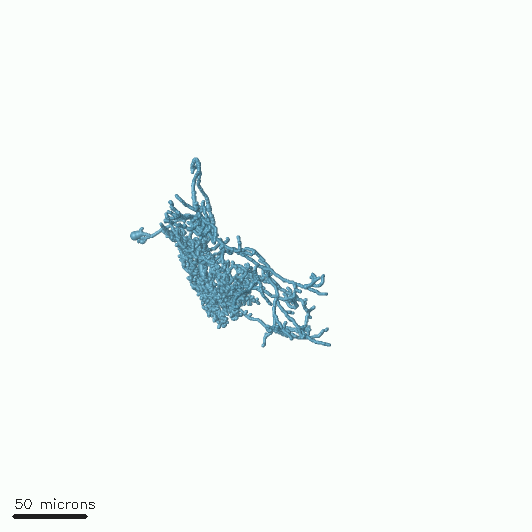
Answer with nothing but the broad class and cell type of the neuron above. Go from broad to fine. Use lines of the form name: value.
broad class: central-brain intrinsic neuron
cell type: LAL073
